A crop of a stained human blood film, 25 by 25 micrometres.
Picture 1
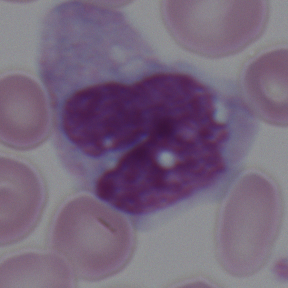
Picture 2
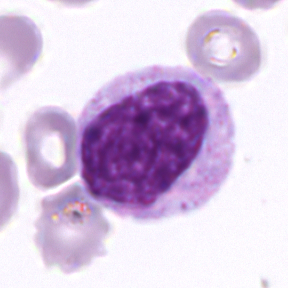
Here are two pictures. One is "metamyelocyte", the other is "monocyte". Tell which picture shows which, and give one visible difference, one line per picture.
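Picture 1 – monocyte. No distinct granules can be seen in the cytoplasm.
Picture 2 – metamyelocyte. Fine pinkish-red granules are scattered through the cytoplasm.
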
